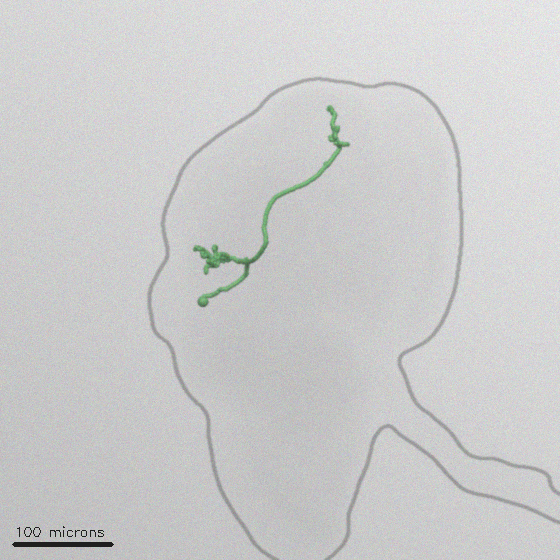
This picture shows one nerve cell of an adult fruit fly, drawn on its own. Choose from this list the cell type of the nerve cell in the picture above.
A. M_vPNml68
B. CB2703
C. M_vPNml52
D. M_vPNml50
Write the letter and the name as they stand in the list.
B. CB2703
